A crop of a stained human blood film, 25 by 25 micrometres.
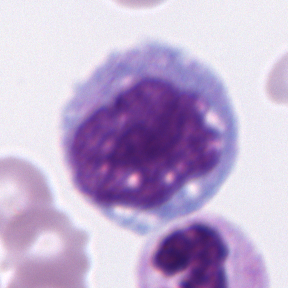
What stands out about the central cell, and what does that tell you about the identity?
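Look first at the nuclear margin: it is irregular and slightly notched. Close to that edge, mostly lower and right, lie several small clear vacuoles. No coarse granules show in the cytoplasm. Just below and to the right sits another nucleated cell with a dark, clumped nucleus. The central cell is a monocyte.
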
